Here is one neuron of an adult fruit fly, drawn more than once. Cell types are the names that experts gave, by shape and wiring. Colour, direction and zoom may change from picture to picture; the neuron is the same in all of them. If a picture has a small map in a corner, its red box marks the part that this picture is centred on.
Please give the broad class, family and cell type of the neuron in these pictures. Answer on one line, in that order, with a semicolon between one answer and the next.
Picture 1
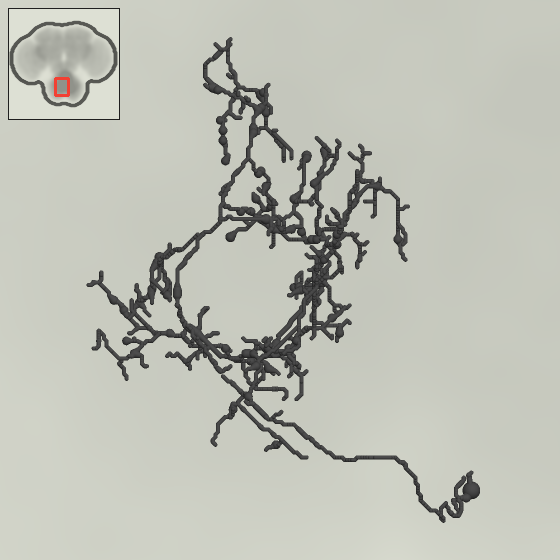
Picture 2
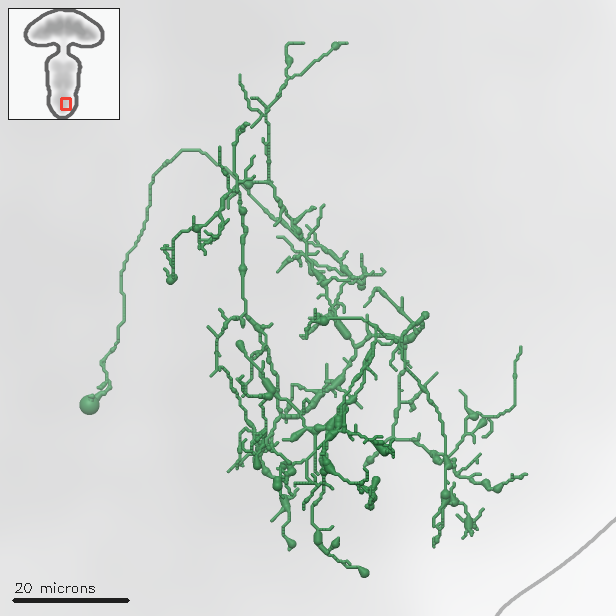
nerve-cord intrinsic neuron; hemilineage 13B; IN13B060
